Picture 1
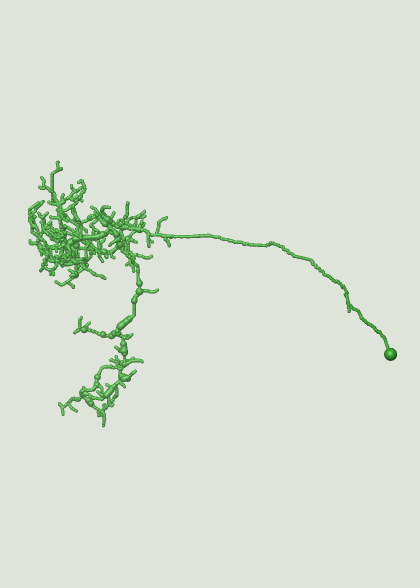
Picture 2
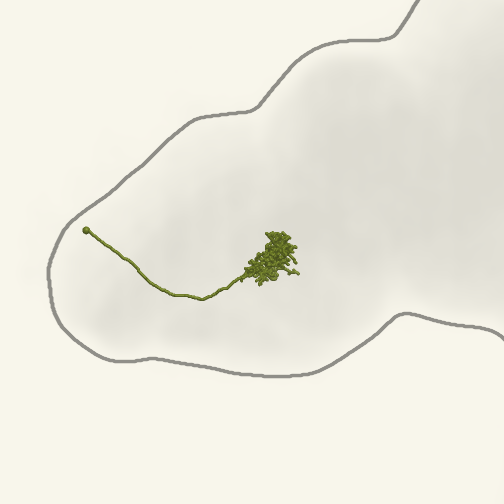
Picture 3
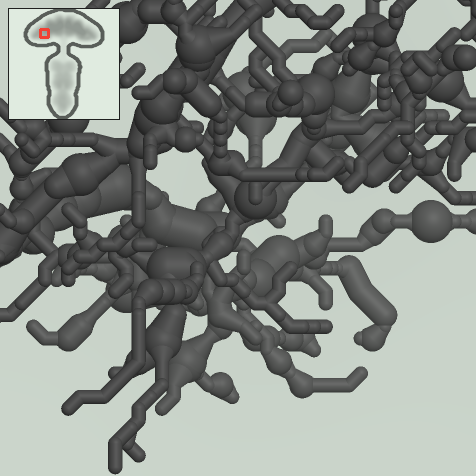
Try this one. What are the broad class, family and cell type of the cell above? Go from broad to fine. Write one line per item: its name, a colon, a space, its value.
broad class: optic-lobe intrinsic neuron
family: Tm
cell type: Tm24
